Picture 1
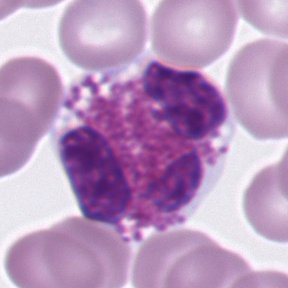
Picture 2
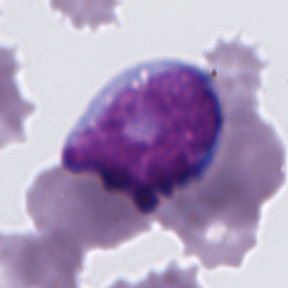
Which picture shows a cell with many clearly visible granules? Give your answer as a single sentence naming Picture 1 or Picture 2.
In Picture 1, many visible granules are held in the cytoplasm of the cell.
